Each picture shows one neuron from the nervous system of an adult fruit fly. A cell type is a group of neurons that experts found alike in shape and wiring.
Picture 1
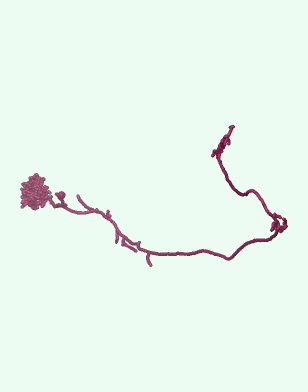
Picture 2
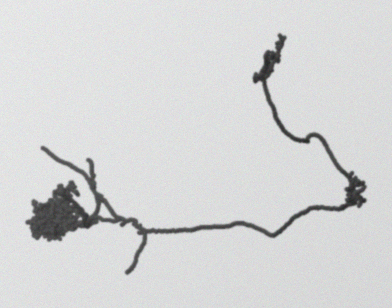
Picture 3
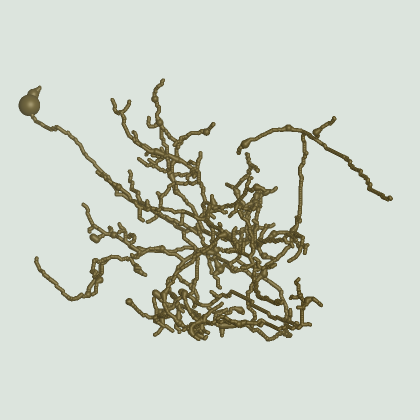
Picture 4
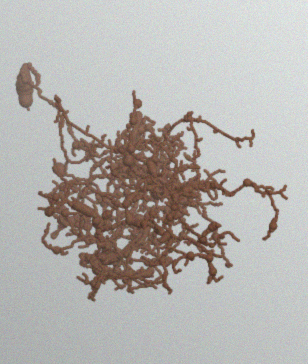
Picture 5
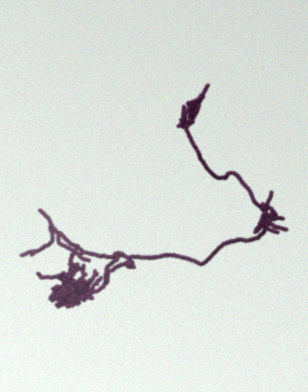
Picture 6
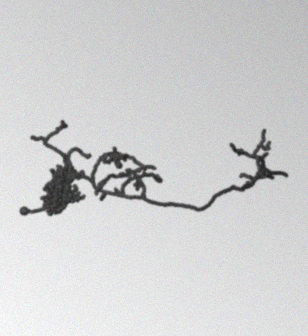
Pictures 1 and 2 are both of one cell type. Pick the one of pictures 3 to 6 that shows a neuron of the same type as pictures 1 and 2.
Picture 5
